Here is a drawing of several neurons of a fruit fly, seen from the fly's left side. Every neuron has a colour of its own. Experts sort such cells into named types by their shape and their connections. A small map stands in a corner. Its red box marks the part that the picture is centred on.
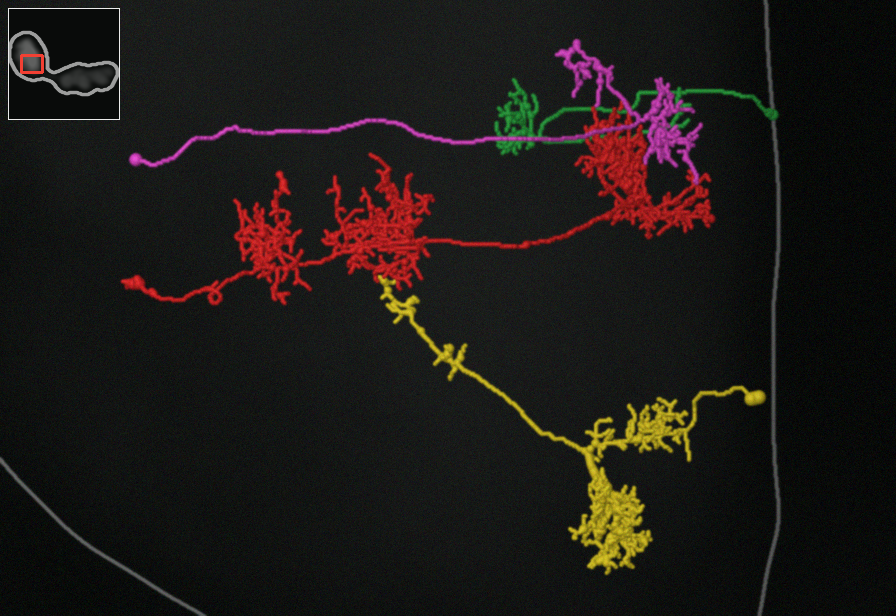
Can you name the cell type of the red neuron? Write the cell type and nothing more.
TmY15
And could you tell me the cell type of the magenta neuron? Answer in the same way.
TmY20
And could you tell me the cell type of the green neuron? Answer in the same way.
T4b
